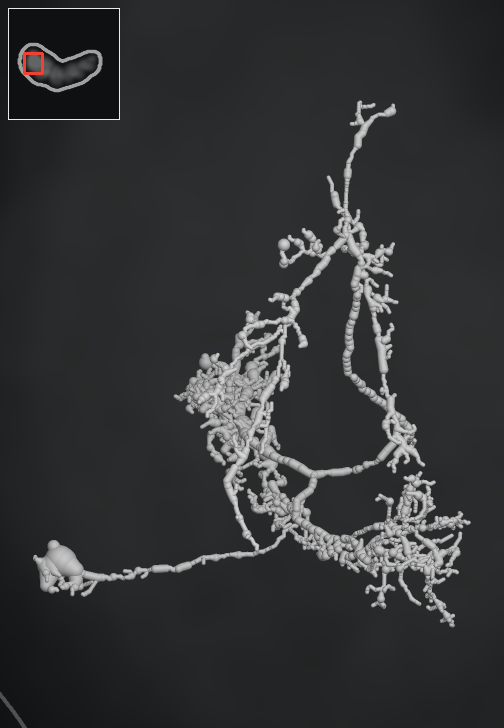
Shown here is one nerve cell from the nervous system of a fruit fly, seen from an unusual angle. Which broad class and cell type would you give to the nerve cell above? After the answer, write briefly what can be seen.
Its broad class is central-brain intrinsic neuron. It is of cell type LAL047. The cell body can be seen at the lower left of the picture. As drawn here it is about as wide as it is tall.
